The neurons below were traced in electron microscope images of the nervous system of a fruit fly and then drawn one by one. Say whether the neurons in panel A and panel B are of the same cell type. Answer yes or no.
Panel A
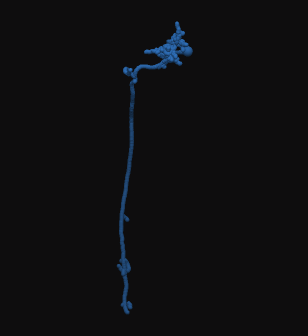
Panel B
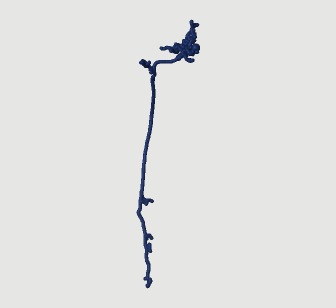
yes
